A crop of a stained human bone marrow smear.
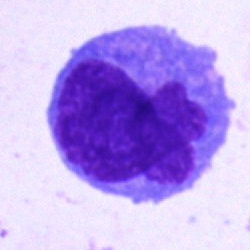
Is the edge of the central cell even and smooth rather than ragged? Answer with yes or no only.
No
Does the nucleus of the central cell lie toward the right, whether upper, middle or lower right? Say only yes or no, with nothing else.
No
